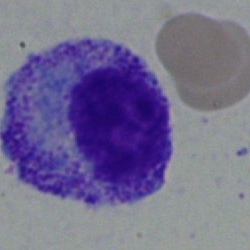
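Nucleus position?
Off-centre, toward the right side.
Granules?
Coarse, purple, scattered throughout the cytoplasm, which is pale blue between them.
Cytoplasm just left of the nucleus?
A paler area with fewer granules.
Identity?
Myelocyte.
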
